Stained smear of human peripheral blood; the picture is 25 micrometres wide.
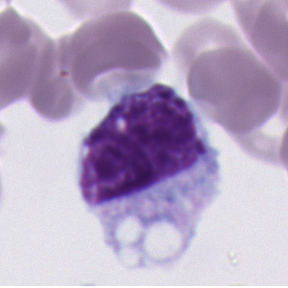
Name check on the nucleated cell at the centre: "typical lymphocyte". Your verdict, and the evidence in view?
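Not a typical lymphocyte, I'd say; this one is a monocyte. The vacuoles settle it for me: several clear round ones lie in the lower part of the cytoplasm.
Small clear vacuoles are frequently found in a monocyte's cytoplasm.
The nucleus points the same way, being a single broad mass with folds rather than separate lobes or a round shape.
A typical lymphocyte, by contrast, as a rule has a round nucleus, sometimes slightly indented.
Then there's the fine, faint granularity in the cytoplasm, with no coarse coloured granules.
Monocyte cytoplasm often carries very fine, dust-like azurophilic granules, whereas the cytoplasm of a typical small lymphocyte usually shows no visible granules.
Beyond that, the outline is irregular, the nucleus sits in the upper part of the cell with most of the cytoplasm below it, and the cytoplasm is pale bluish-grey.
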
